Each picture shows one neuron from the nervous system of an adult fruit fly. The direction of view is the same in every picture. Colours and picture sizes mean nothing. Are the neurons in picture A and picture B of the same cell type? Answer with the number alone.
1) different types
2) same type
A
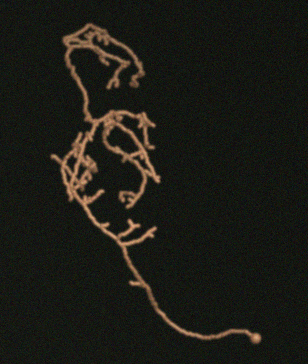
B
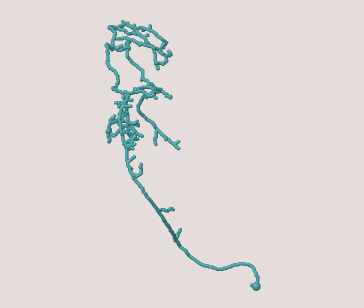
2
